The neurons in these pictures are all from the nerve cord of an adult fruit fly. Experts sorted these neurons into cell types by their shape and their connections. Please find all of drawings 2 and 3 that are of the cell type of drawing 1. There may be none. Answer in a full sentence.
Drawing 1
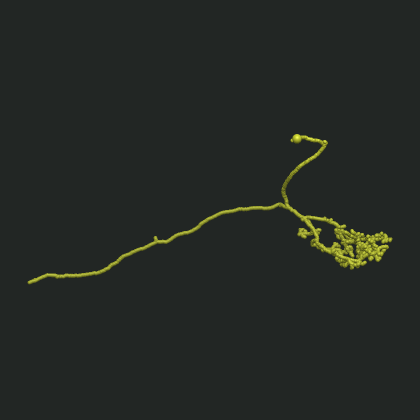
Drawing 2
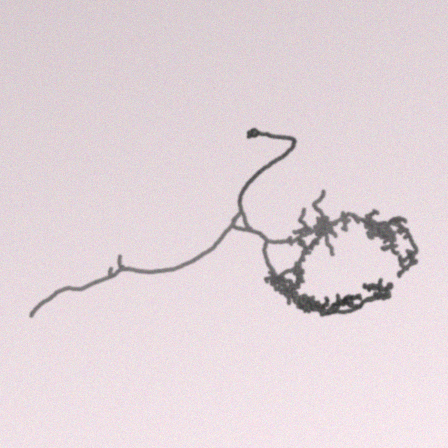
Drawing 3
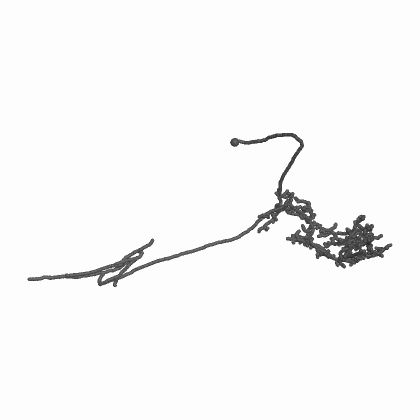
Drawing 3 is of the same cell type.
